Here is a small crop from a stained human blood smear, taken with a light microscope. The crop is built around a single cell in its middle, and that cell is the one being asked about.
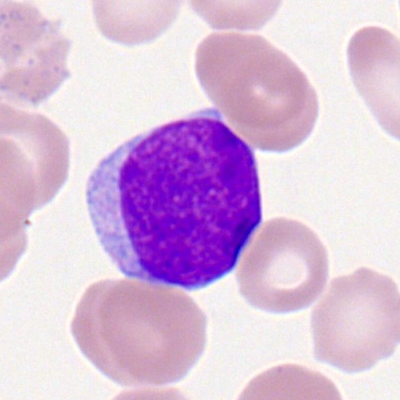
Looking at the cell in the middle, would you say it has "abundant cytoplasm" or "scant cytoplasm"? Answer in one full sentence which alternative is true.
The cell's cytoplasm is limited to a narrow rim.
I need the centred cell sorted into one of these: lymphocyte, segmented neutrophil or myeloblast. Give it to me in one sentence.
In the crop, the cell of interest at the centre is a myeloblast.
